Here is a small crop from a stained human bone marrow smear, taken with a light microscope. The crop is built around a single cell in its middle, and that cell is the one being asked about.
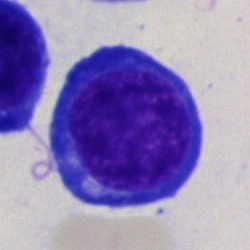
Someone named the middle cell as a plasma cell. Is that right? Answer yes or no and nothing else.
no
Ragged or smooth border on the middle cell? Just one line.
From every side, the cell boundary is smooth and free of projections.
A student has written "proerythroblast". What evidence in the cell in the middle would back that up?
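This is a proerythroblast. Its chromatin is finely granular, with small paler specks scattered through it. The cytoplasm forms a deep blue rim around the nucleus, and this rim is widest on the lower left side of the cell. At the lower left, a pale clear zone lies in the cytoplasm beside the nucleus.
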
